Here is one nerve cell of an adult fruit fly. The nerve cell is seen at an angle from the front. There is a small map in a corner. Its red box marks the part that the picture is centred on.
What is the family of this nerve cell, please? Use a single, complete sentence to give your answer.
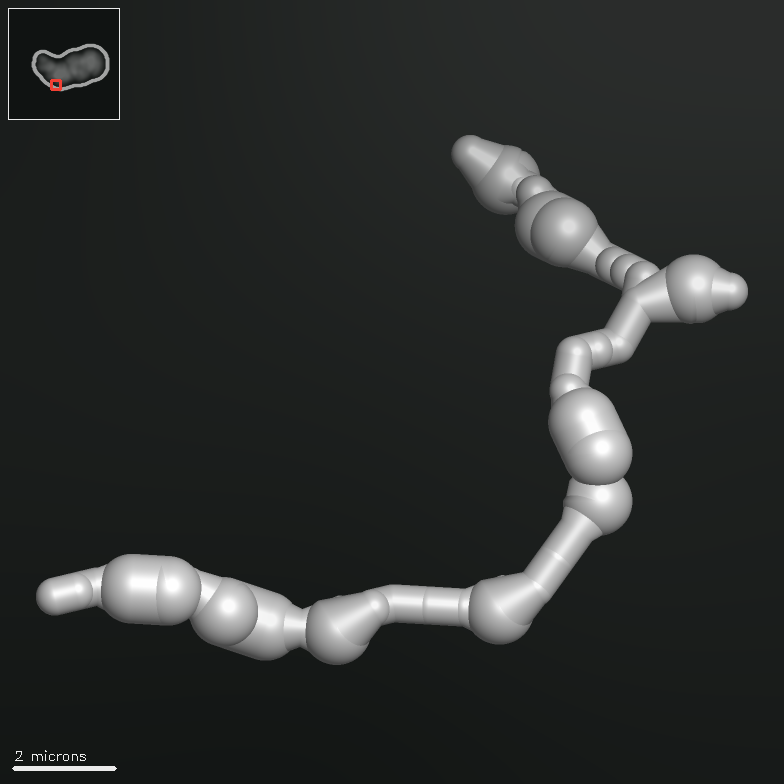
It is class mechanosensory tactile that names the family of this nerve cell.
